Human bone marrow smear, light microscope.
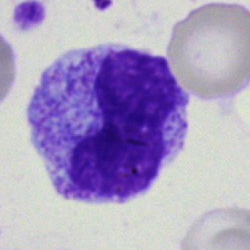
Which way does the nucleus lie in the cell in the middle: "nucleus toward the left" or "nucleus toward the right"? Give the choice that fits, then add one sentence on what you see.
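Nucleus toward the right. The nucleus lies off-centre toward the right side of the cell.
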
